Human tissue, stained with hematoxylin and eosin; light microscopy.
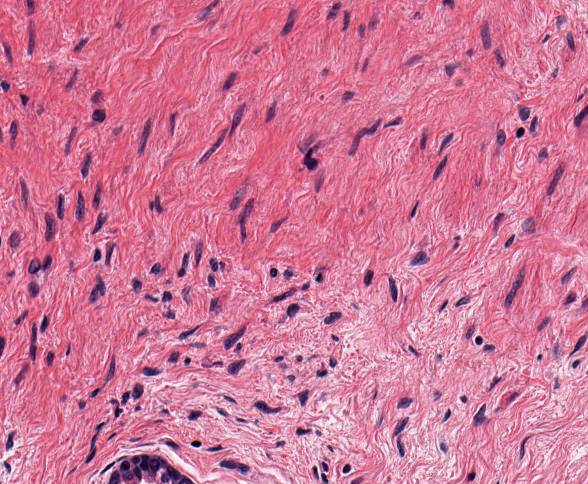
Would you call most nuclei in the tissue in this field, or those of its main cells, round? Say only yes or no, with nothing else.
No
